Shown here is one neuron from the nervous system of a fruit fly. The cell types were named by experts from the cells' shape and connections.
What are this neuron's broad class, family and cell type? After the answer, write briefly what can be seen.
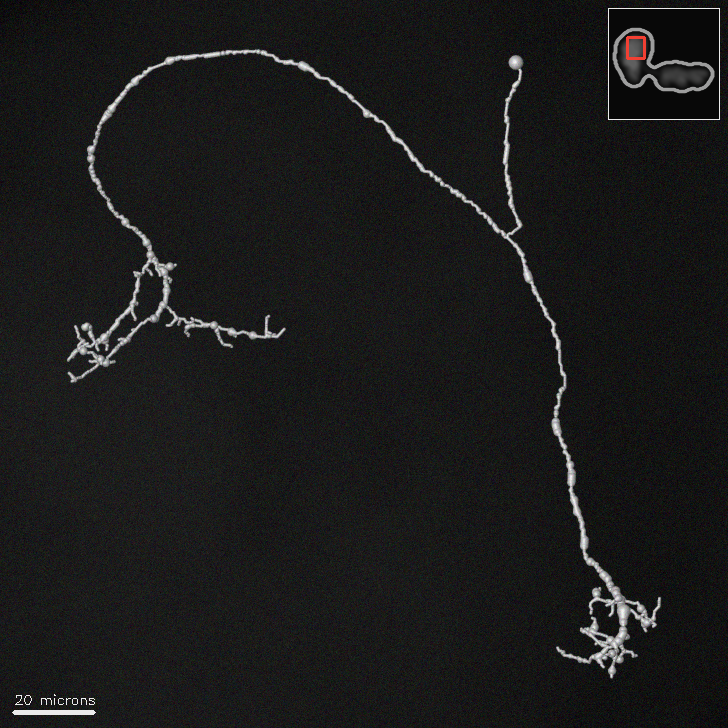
Its broad class is visual projection neuron. Its family is hemilineage VPNd3. The cell type is LC9. The cell body can be seen at the upper right of the picture. By the scale bar it is about 160 microns tall in this view. The picture shows dozens of branch ends.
